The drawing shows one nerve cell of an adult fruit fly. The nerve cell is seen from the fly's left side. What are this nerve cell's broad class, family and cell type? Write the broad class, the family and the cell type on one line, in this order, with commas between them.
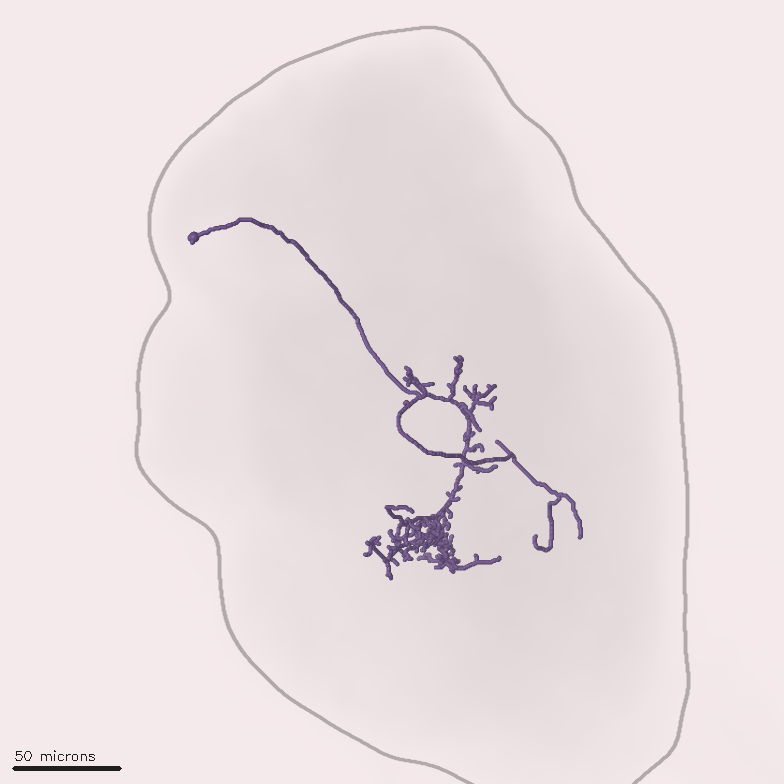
central-brain intrinsic neuron, hemilineage AOTUv1_ventral, PS037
